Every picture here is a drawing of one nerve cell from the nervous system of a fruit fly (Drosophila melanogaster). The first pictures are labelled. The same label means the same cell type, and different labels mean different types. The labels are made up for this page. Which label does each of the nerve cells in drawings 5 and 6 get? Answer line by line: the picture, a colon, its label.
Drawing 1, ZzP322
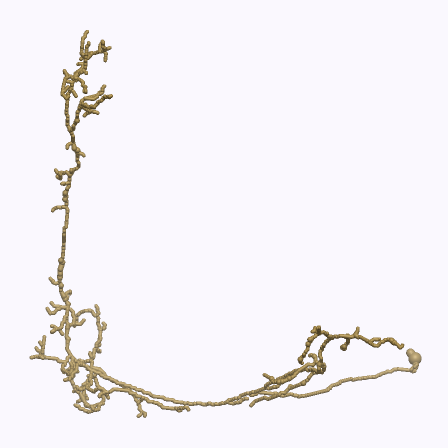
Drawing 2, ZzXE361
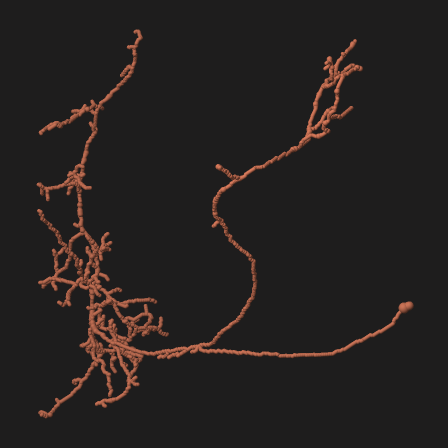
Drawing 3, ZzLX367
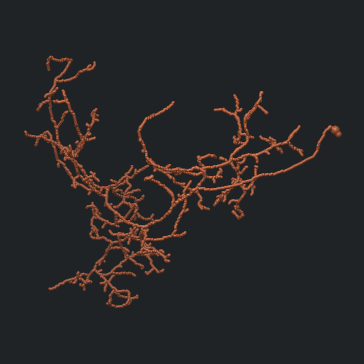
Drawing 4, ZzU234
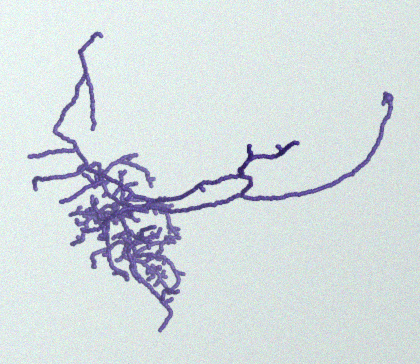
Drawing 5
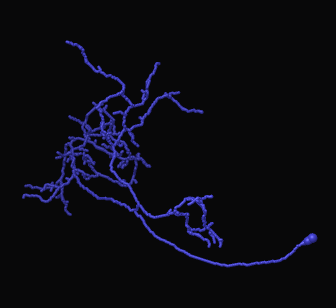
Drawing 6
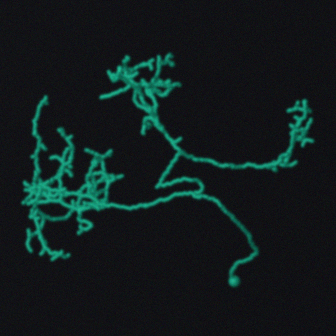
5: ZzLX367
6: ZzLX367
